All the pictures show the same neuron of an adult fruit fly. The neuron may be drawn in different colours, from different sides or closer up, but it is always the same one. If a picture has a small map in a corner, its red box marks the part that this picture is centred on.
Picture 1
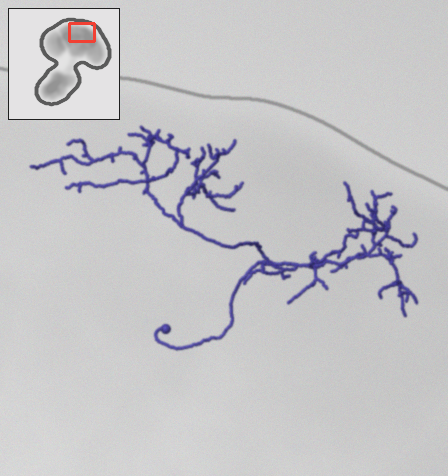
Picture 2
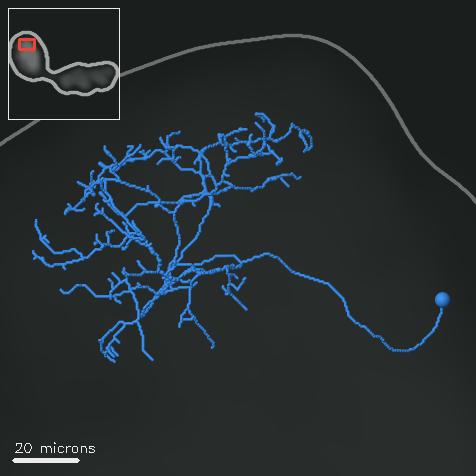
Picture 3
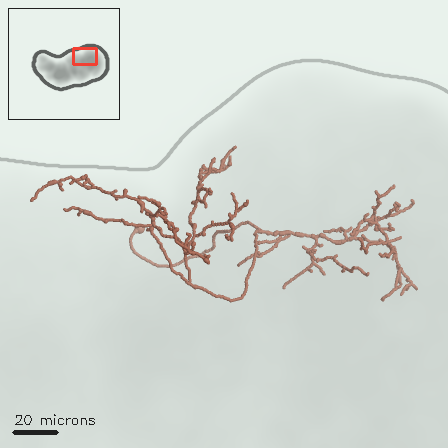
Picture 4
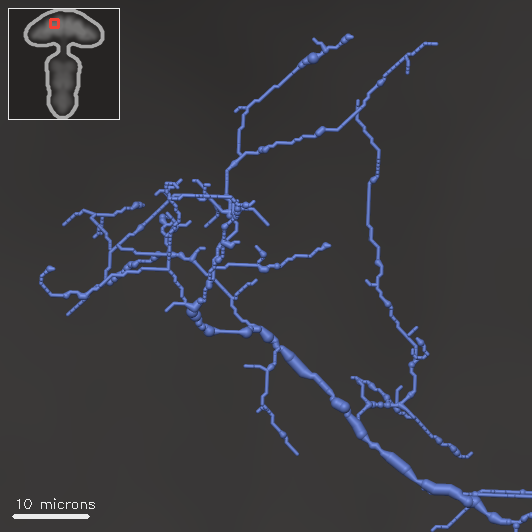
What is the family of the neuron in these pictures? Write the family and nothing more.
hemilineage DM3_dorso_medial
